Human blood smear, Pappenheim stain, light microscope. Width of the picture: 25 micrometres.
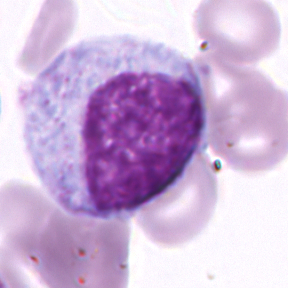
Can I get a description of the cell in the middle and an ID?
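The cell has a round, smooth outline. Its nucleus lies toward the right side, and the dark purple chromatin is mottled with small paler spots. Fine, dust-like pinkish-purple granules are held in the cytoplasm. This is a myelocyte.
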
